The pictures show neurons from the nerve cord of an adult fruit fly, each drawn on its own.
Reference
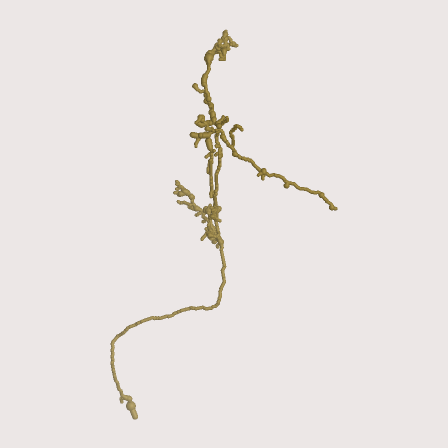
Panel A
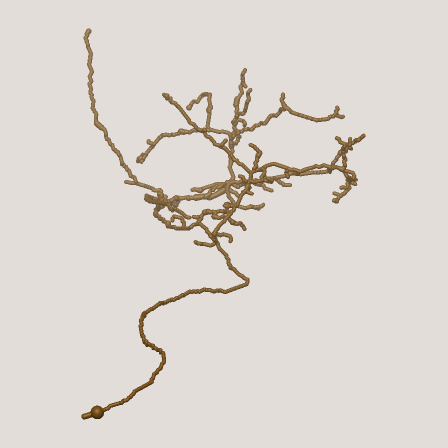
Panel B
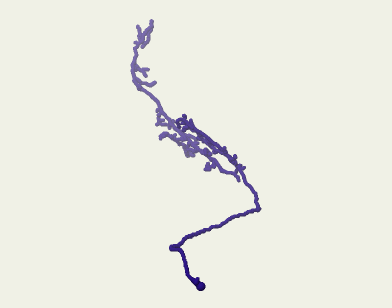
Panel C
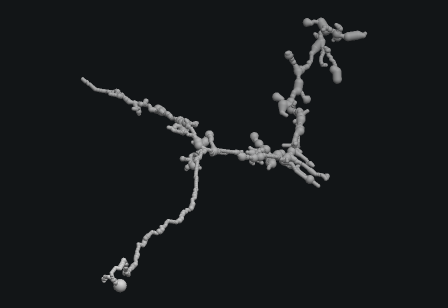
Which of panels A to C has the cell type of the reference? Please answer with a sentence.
Panel B is of the same cell type.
